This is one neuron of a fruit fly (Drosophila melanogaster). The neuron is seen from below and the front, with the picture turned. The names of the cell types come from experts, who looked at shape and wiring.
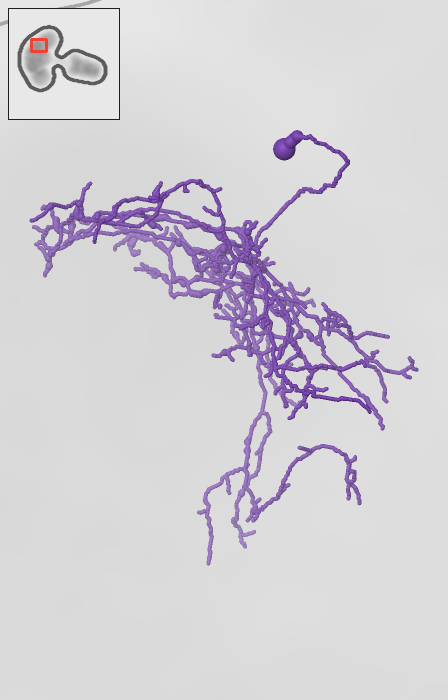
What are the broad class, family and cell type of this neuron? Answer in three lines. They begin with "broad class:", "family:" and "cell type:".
broad class: central-brain intrinsic neuron
family: hemilineage VLPl&p2_lateral
cell type: AVLP126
